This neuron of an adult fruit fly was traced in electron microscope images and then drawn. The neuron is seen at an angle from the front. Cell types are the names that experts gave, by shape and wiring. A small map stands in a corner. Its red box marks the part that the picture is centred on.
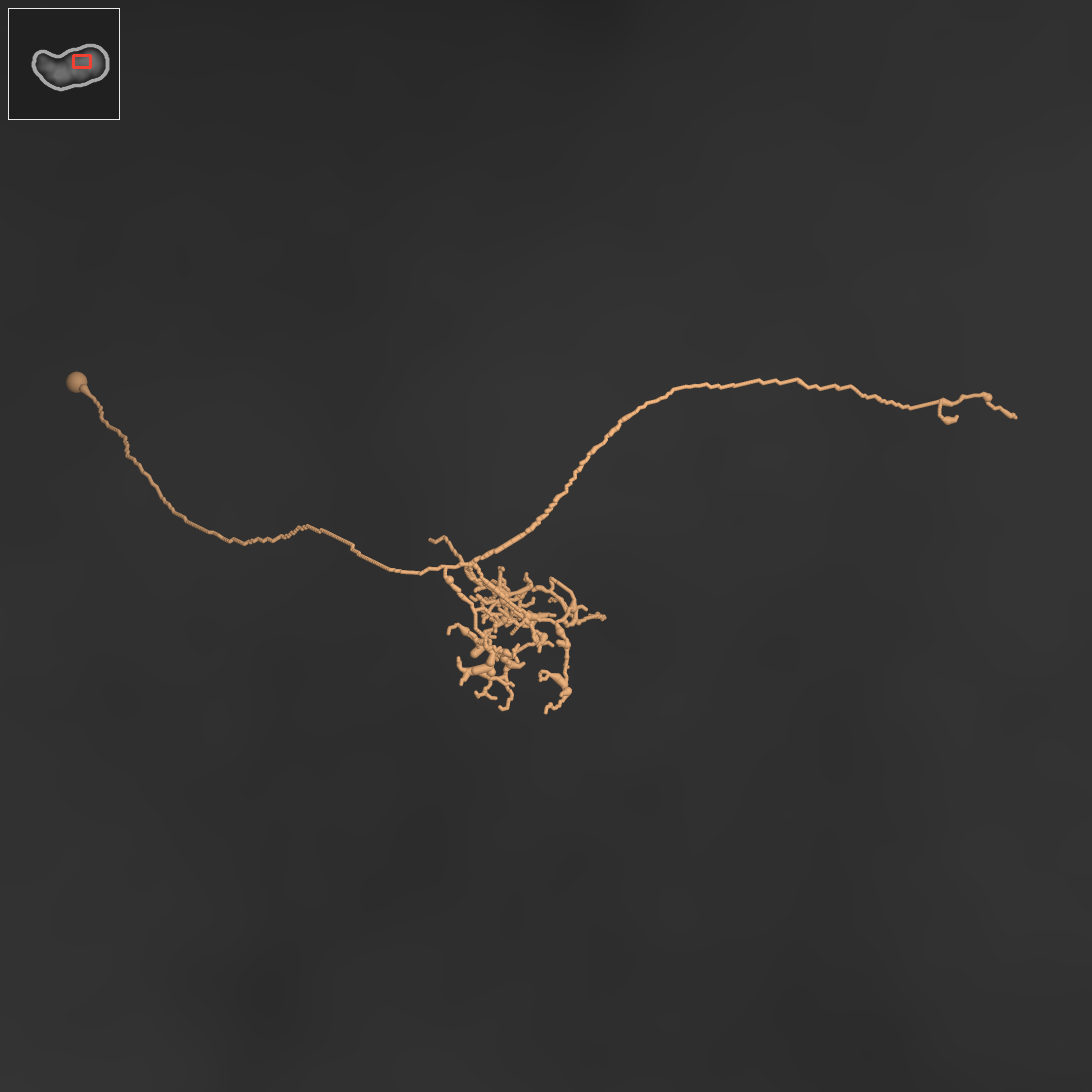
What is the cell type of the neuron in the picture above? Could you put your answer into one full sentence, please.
The cell type that fits this neuron is FC1B.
